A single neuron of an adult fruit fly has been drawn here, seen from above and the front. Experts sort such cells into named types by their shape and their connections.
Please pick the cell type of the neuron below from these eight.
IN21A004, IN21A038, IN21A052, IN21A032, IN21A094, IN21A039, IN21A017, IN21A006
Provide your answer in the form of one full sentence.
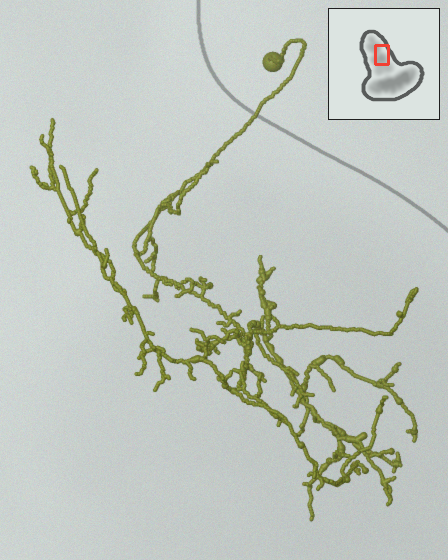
This neuron is a member of the IN21A052 cell type.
